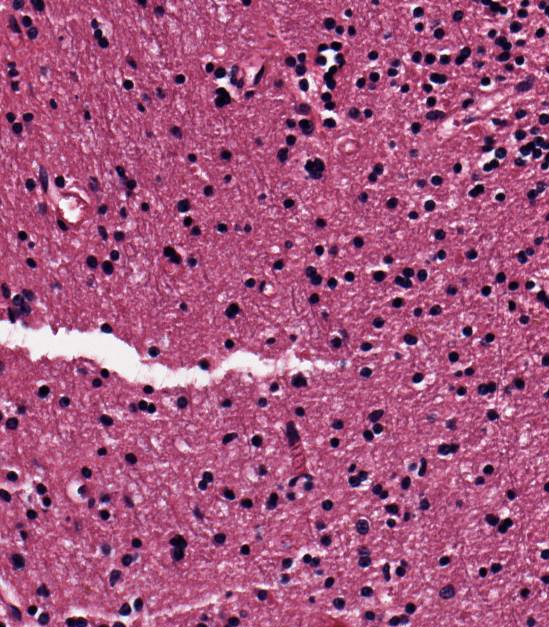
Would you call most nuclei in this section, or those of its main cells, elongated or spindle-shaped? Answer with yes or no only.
No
